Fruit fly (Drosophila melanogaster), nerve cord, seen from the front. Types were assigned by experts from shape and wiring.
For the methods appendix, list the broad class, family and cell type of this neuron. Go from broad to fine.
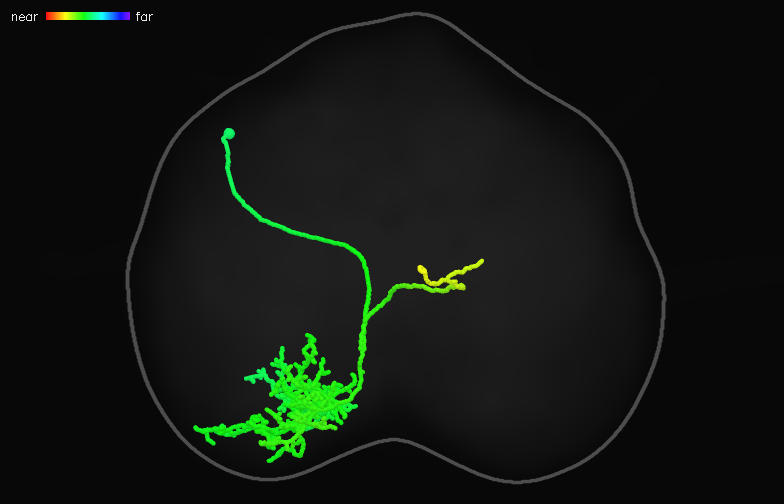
nerve-cord intrinsic neuron; hemilineage 23B; IN23B063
